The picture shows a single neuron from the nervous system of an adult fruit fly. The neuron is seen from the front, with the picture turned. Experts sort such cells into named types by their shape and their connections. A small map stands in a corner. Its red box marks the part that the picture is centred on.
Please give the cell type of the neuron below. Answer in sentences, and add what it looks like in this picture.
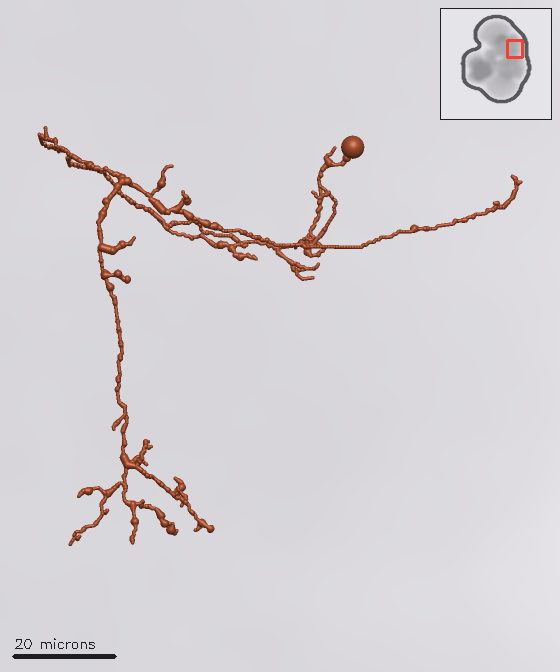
Its cell type is KCa'b'-ap1. Its broad class is central-brain intrinsic neuron. By the scale bar it is about 95 microns wide in this view. In this view it is about as wide as it is tall.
